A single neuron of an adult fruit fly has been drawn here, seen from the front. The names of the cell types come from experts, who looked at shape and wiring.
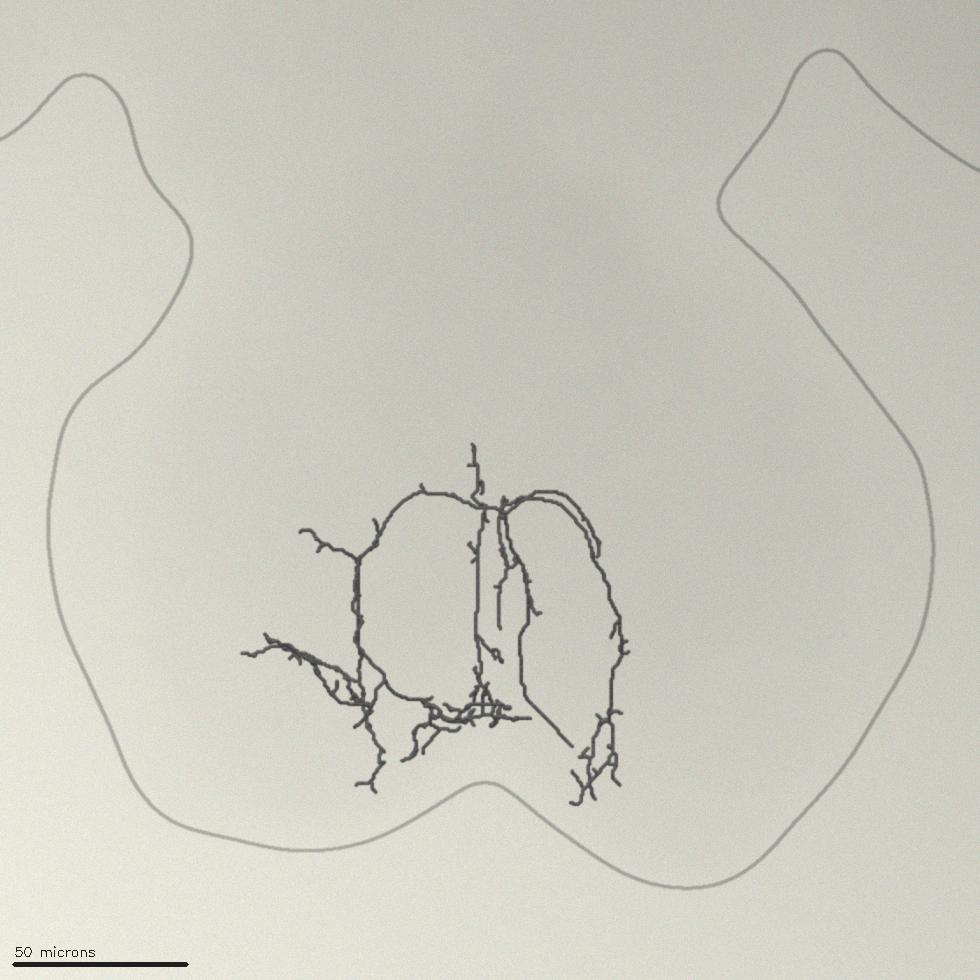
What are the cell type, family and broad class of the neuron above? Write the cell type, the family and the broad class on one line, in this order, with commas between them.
IN12B075, hemilineage 12B, nerve-cord intrinsic neuron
